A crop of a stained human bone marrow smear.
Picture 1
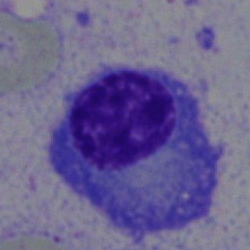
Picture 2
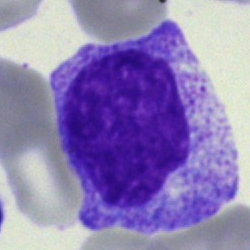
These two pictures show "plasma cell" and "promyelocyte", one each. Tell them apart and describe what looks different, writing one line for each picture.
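Picture 1: plasma cell. No distinct granules are seen in the cytoplasm.
Picture 2: promyelocyte. Many fine purple granules are scattered throughout the cytoplasm.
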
